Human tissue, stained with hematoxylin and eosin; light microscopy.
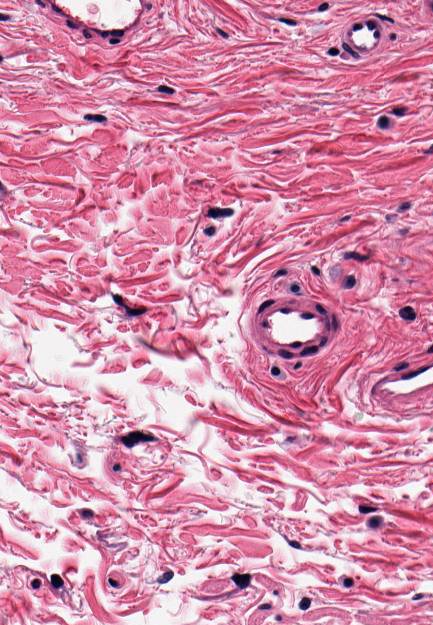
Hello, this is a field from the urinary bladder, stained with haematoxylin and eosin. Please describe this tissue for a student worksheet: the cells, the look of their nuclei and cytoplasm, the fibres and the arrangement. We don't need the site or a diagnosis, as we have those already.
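Up top, the collagen bundles run wavy and roughly horizontal. Near the top right corner there's a second, smaller round vessel with a thin rim of nuclei. The nuclei dotted through the collagen are small, dark and mostly elongated. And cells are sparse, with far more collagen than nuclei across the whole field.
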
